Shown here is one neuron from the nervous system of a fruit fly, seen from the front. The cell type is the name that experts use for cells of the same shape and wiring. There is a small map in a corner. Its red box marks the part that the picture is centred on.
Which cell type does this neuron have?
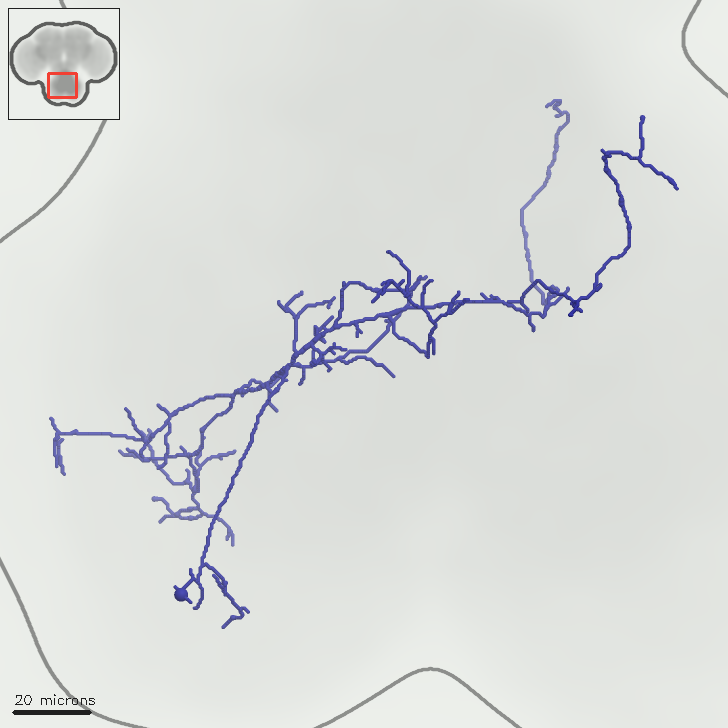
IN07B073_b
